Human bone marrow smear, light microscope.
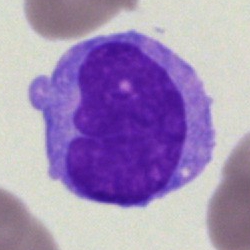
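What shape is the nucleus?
Folded, with a deep notch cutting in from the left.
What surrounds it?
A moderate rim of pale blue-violet cytoplasm.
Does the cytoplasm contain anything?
One small clear vacuole, at the lower right.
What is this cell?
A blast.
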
